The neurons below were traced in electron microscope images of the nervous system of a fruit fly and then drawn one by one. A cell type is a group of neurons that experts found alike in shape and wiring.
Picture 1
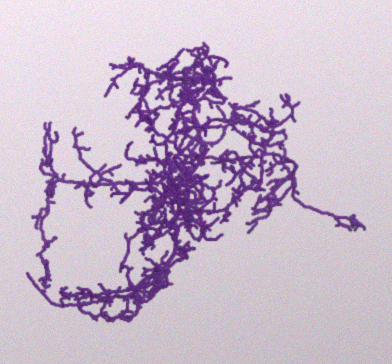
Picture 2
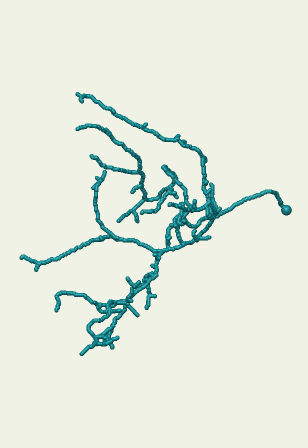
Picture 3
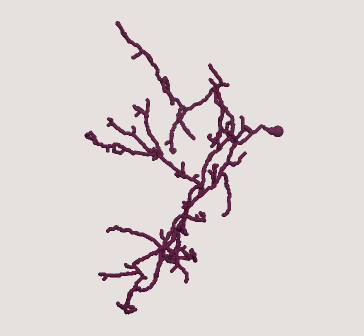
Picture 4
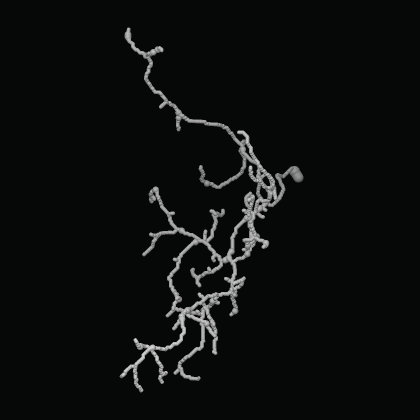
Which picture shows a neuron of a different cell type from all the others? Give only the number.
1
